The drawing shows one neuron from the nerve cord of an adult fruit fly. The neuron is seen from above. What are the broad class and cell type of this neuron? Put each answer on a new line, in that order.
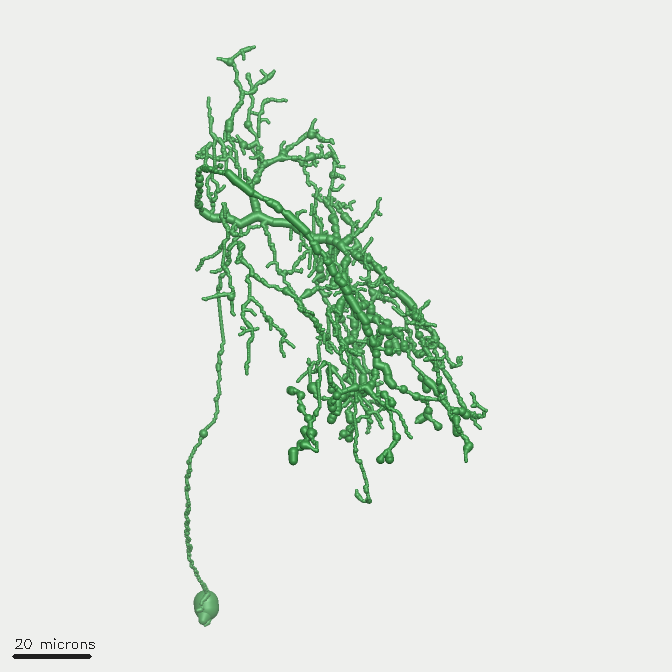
nerve-cord intrinsic neuron
INXXX140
